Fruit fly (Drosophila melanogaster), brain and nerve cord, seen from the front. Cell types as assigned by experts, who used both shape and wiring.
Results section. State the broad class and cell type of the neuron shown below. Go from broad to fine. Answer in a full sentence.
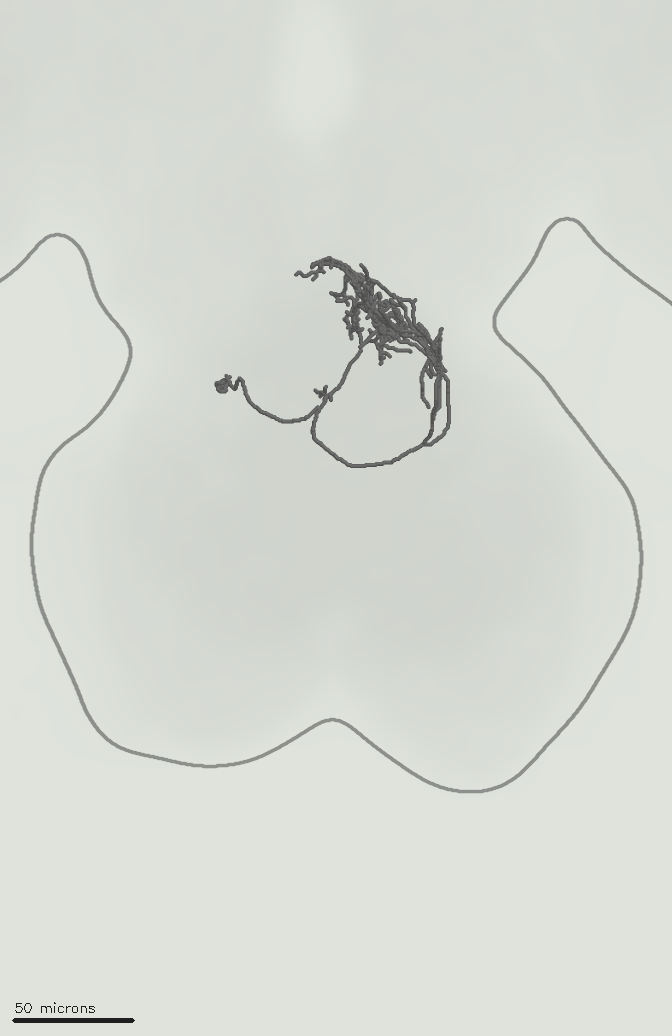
A nerve-cord intrinsic neuron, type INXXX377.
